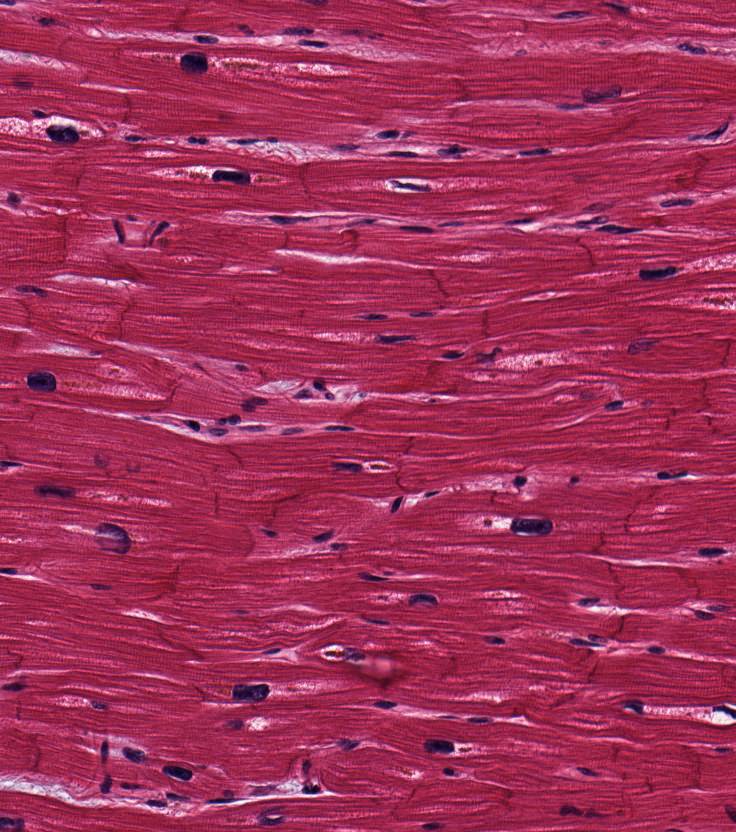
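Left ventricle of the heart, H&E. Muscle fibres branch and join neighbouring fibres instead of running as separate unbranched cylinders. Their deeply eosinophilic cytoplasm shows fine cross-striations, and oval muscle cell nuclei lie centrally. Small, dark, elongated nuclei occupy the narrow spaces between fibres.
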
